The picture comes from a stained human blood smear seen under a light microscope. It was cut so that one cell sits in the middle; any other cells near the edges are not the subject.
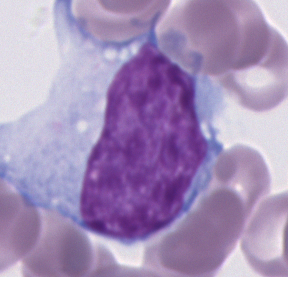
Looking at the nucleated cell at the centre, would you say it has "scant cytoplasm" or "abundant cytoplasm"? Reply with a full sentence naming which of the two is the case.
It is abundant cytoplasm that surrounds the nucleus of this cell.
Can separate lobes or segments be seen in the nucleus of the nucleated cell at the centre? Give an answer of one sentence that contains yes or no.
No, it is a single compact round, oval or kidney-shaped nucleus that this cell has.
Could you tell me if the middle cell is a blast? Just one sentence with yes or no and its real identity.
Yes, shown in the middle of the crop is a blast.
